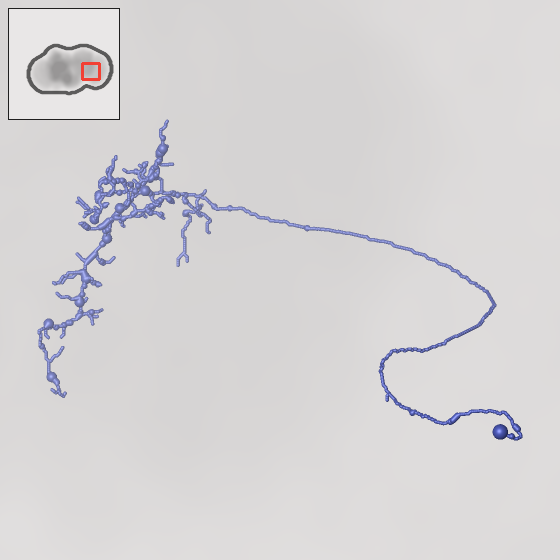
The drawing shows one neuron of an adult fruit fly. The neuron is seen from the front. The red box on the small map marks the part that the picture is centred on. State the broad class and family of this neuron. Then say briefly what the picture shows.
It is an optic-lobe intrinsic neuron. The family is Tm. The cell body is at the lower right of the picture. The picture shows dozens of branch ends.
